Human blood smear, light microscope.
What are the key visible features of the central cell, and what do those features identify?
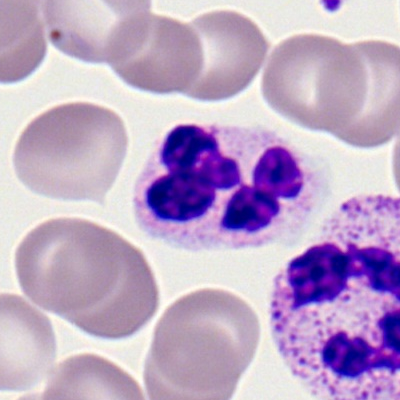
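Look at the cytoplasm: pale pink-lilac, filling the space around the nuclear lobes and sprinkled with fine, dust-like pinkish-purple granules. No vacuoles in it, and no nucleoli in the lobes either. So that's a segmented neutrophil.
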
